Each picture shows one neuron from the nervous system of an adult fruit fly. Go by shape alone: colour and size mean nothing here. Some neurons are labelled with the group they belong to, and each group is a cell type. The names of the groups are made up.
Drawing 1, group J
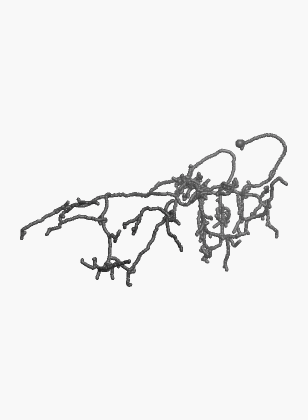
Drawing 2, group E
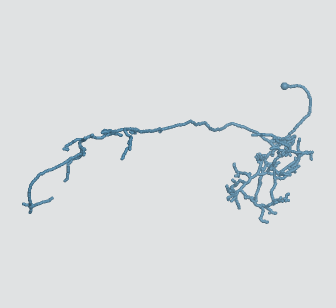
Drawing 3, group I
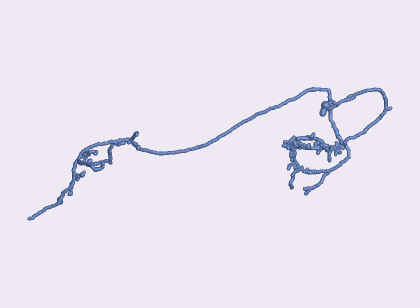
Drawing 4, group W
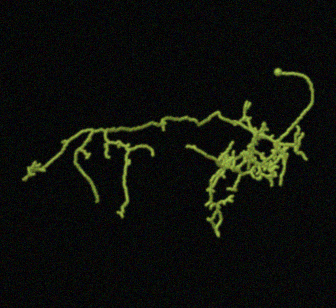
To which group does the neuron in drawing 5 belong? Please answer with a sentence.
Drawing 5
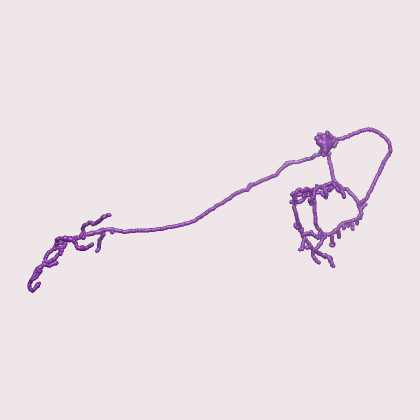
It belongs to group I.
